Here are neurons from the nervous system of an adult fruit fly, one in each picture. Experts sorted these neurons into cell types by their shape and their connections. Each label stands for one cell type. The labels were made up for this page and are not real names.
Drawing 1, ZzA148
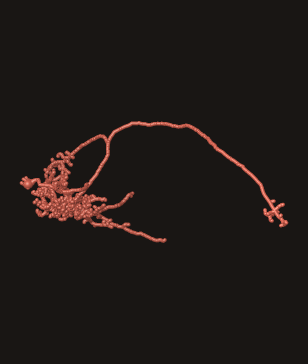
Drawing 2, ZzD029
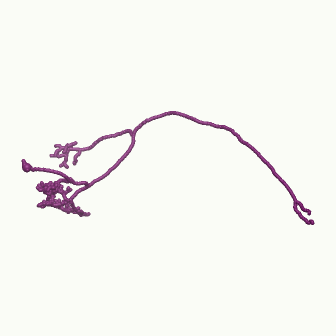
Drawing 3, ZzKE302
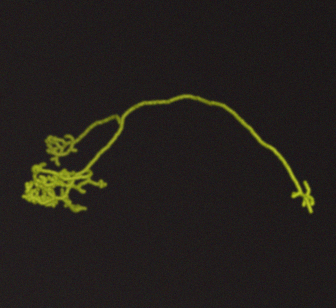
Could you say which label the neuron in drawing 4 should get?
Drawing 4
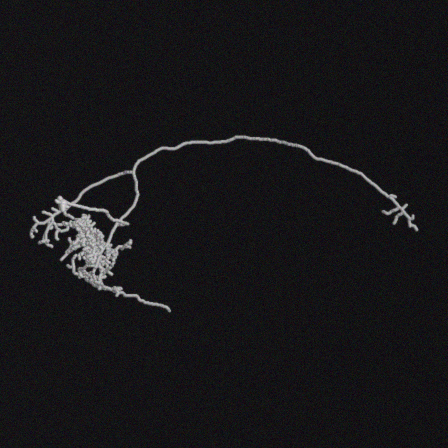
ZzA148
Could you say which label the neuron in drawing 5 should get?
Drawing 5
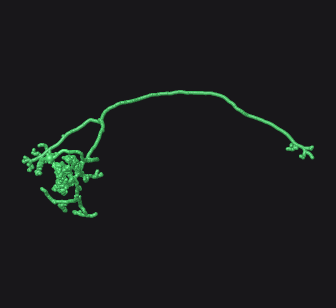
ZzKE302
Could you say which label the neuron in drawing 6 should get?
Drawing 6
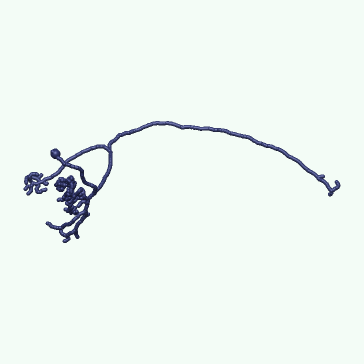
ZzD029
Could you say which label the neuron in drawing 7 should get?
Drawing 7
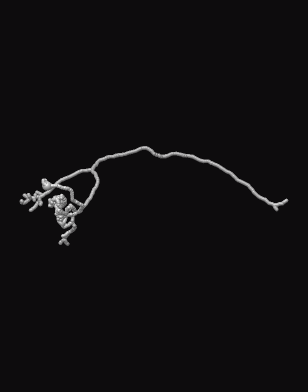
ZzD029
